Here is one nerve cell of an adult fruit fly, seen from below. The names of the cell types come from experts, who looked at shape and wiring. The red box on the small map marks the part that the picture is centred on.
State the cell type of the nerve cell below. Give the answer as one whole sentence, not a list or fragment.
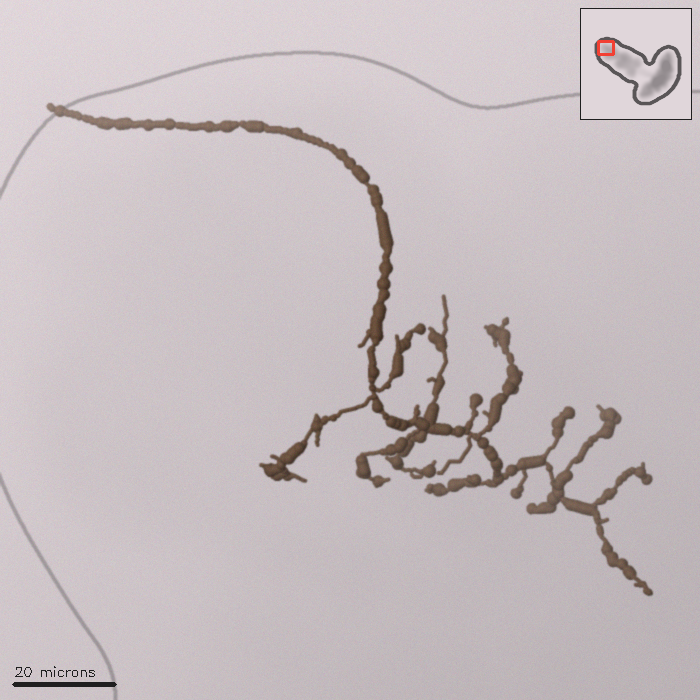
The cell type this nerve cell represents is SNch01.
